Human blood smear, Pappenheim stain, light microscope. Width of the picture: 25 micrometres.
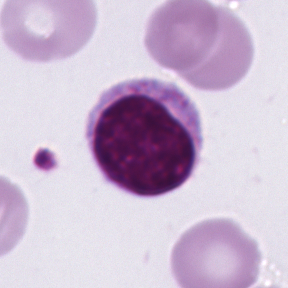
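Large granular lymphocyte, centre of a stained peripheral blood smear. This round cell is about 10 micrometres across. Its nucleus, round to slightly oval and about 9 by 8 micrometres, has no lobes or deep indentation and fills about 70% of the cell's area. Dense, dark purple chromatin gathers in coarse clumps. A narrow rim of pale lilac cytoplasm surrounds the nucleus and is widest at the top of the cell.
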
